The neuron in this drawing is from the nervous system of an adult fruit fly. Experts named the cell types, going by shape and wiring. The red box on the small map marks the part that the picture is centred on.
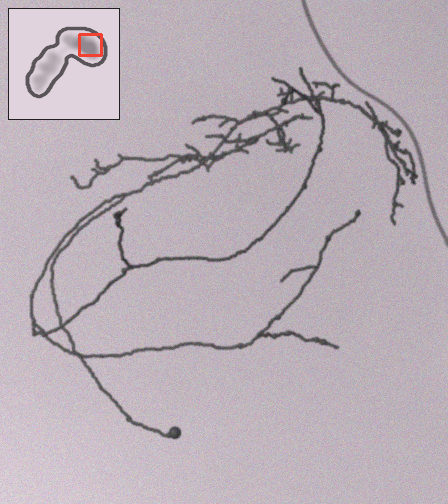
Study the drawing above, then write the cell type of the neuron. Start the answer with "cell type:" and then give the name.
cell type: CRE086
